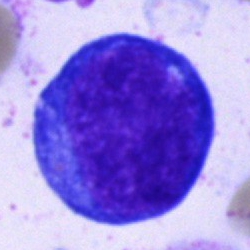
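Proerythroblast: the middle cell, with a round, smooth outline. The chromatin is finely stippled and purple, without coarse dark clumps. The cytoplasm forms a narrow rim of deep blue, widest on the left side of the cell.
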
